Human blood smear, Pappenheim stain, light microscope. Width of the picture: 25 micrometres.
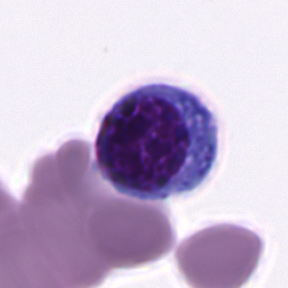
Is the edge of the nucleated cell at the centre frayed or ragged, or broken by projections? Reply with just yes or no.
No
